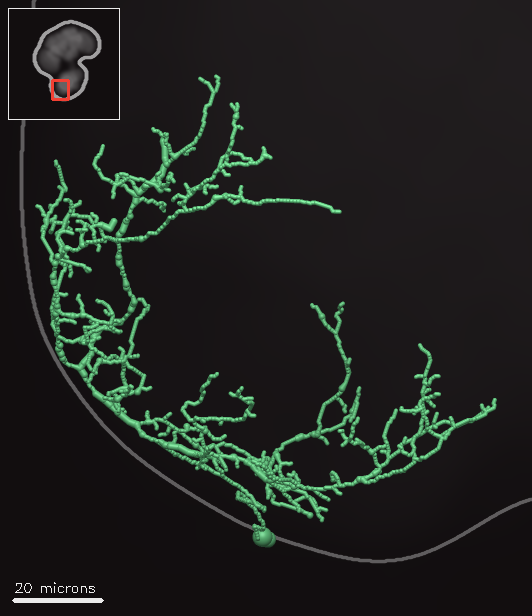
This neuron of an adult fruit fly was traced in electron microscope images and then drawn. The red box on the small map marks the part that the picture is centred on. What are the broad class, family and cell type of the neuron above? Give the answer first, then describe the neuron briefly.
It is a nerve-cord intrinsic neuron. The family is hemilineage 13A. The cell type is IN13A031. The cell body can be seen at the bottom of the picture. From top to bottom in the picture it spans about 110 microns.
